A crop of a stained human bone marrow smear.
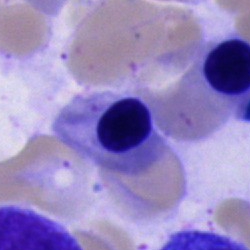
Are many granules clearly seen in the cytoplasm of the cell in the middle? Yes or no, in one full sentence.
No, its cytoplasm lacks visible granules entirely.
